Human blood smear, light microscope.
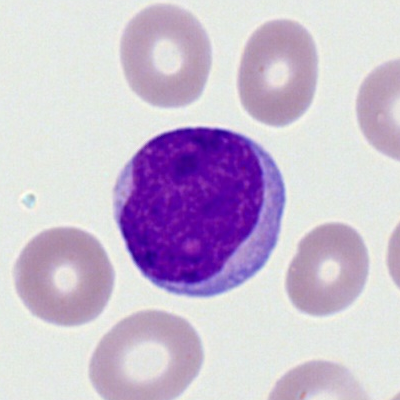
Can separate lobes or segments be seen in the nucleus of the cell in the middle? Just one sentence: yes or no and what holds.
No, the cell's nucleus forms one compact piece that is round, oval or kidney-shaped.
